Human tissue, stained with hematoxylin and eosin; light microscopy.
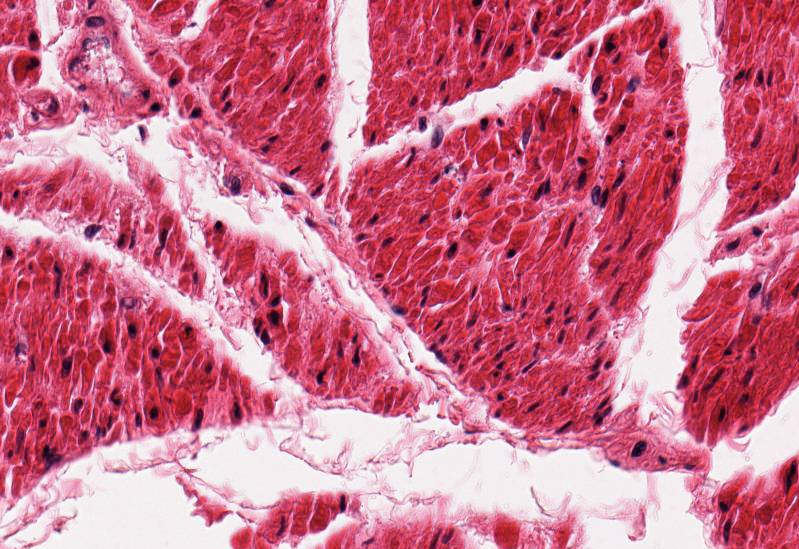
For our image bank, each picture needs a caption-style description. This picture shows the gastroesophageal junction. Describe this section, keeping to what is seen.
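Separate bundles of muscle fibres, divided by pale clefts, fill the field. The cytoplasm of the fibres stains a deep red. Dark oval nuclei lie singly, scattered among the fibres throughout the bundles. Thin, wavy, pale pink strands of loose connective tissue cross the clefts between bundles.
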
